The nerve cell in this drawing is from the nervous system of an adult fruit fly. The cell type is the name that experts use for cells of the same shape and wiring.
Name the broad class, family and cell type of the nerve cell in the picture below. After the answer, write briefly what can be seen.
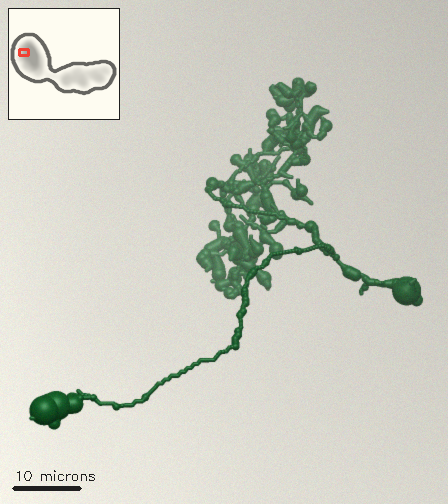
This is a central-brain intrinsic neuron. The family is hemilineage EBa1. It is of cell type ER3d_b. By the scale bar it is about 60 microns wide in this view. Dozens of branch ends can be seen.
